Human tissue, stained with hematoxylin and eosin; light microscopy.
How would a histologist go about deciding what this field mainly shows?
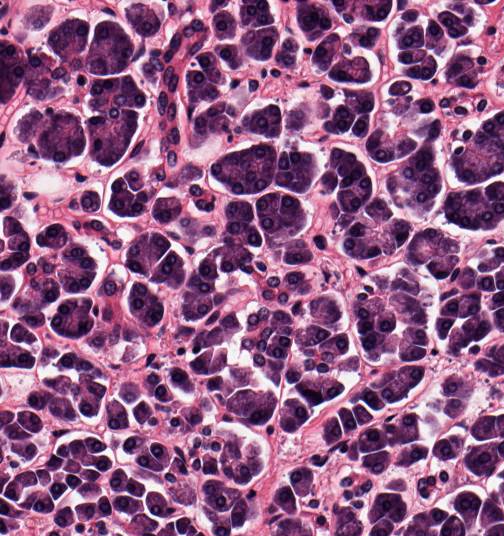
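Exocrine pancreas: many small rounded clusters throughout, divided by thin pink strands. Most cells: deeply purple, granular-looking cytoplasm.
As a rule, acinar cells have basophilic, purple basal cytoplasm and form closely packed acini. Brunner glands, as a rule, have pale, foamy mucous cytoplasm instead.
Scattered among the dark clusters: some cells with paler, lighter-staining cytoplasm. Stroma: delicate pink fibrous tissue with scattered thin elongated nuclei.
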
